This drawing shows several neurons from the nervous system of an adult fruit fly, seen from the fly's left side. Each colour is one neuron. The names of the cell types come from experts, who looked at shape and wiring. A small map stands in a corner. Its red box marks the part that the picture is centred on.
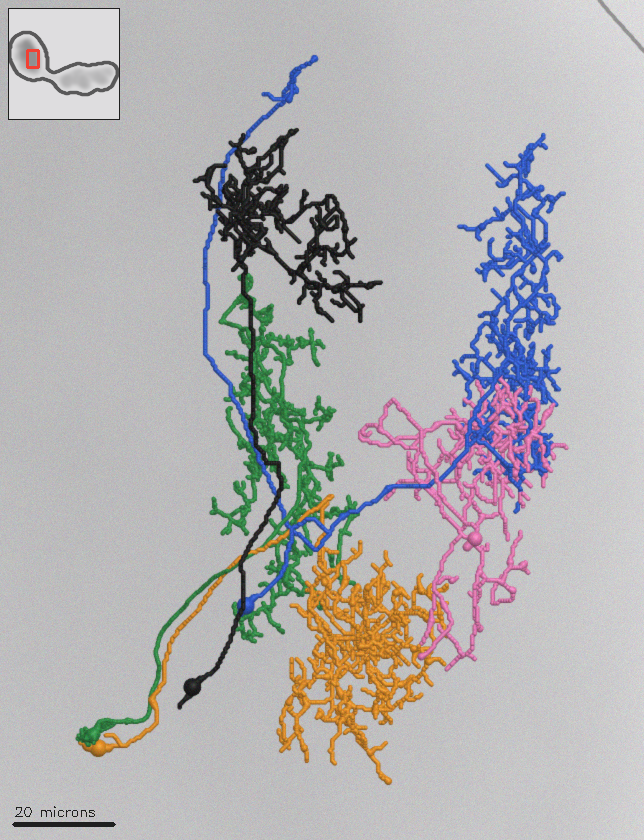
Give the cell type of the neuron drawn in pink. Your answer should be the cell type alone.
Li13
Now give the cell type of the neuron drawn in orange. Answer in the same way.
Li34b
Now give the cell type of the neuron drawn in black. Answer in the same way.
Li14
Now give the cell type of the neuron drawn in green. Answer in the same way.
Li34a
